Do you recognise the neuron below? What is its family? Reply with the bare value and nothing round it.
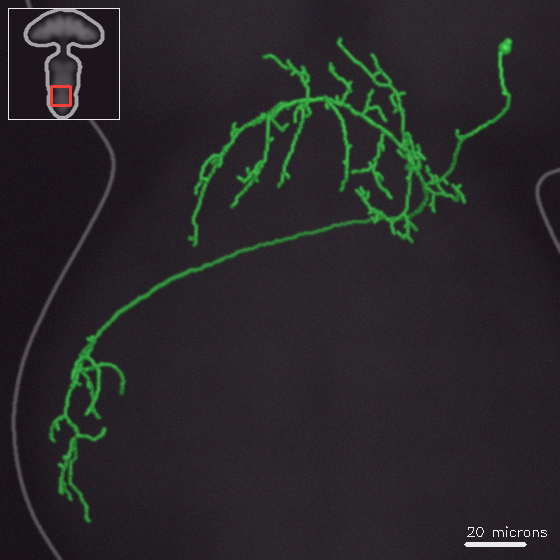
hemilineage 01A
